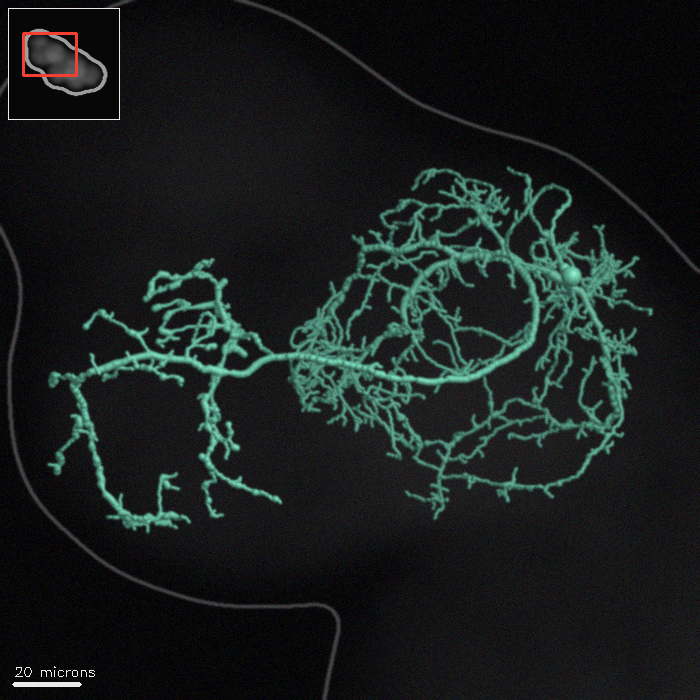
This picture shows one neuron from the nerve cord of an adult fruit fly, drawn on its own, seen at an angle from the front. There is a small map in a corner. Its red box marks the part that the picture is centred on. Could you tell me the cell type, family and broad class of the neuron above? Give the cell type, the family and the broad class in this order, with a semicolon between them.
IN19B021; hemilineage 19B; nerve-cord intrinsic neuron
